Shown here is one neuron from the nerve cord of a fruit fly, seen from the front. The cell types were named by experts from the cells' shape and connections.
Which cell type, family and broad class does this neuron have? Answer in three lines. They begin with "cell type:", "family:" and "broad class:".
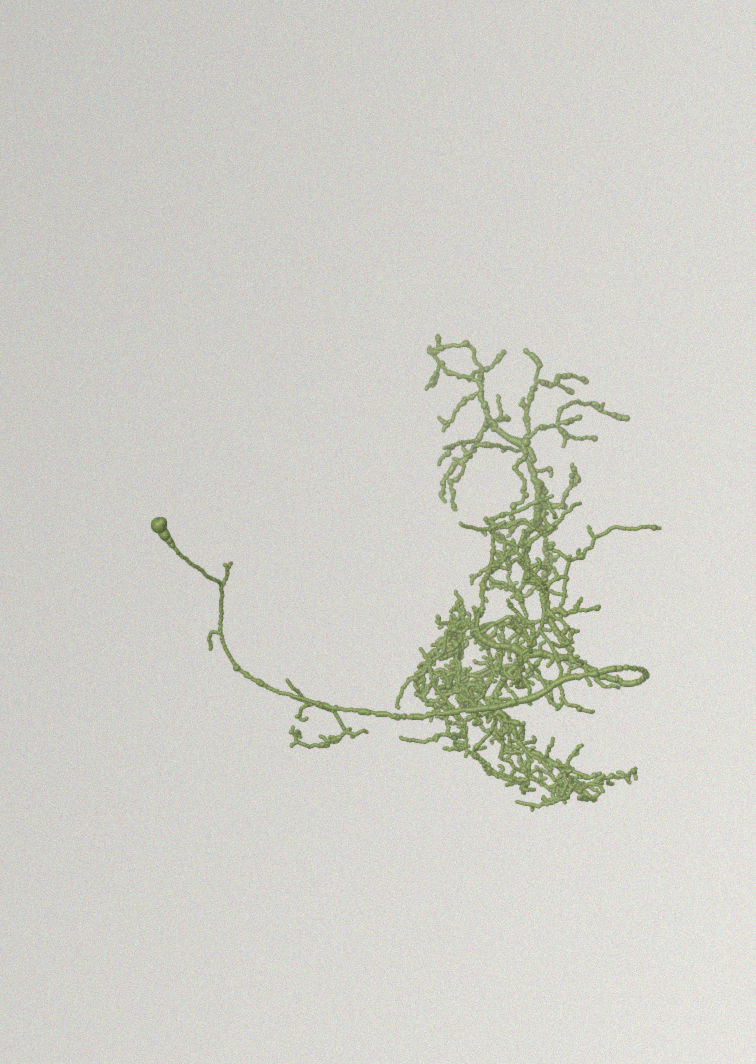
cell type: IN01A011
family: hemilineage 01A
broad class: nerve-cord intrinsic neuron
